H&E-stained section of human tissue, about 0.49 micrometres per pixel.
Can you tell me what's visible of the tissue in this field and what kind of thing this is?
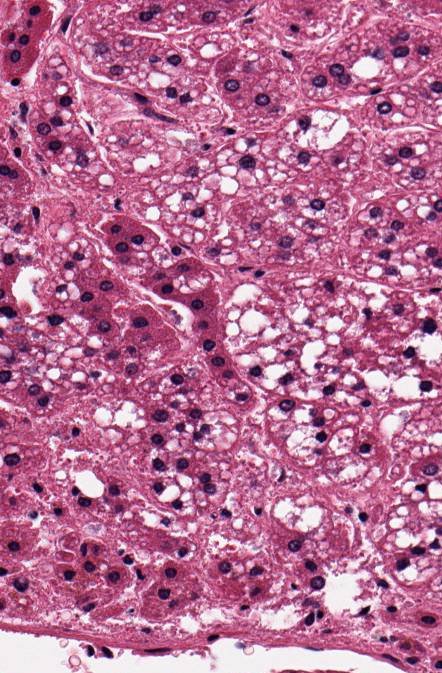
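Most cells, chiefly upper right and centre, have foamy cytoplasm packed with small clear vacuoles. A minority, clustered left, show dense pink cytoplasm with few or none. Cell nests lack glandular lumina. Scattered small white gaps mark pulled-apart tissue or cleared cytoplasm. This is adrenal gland.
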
